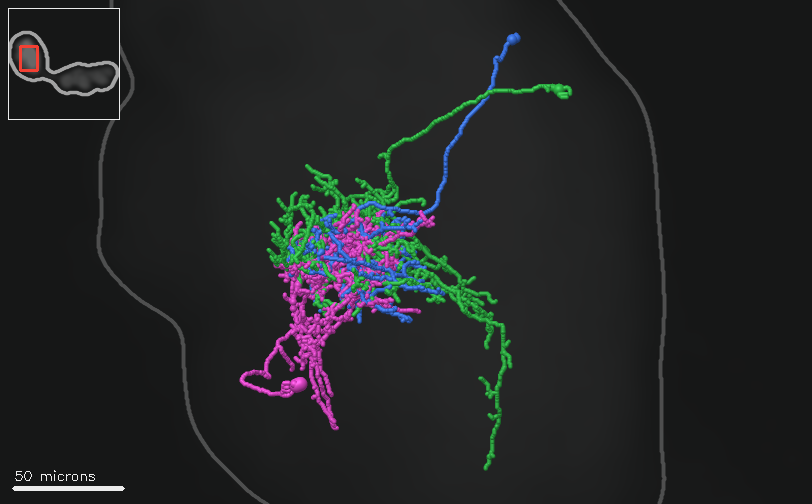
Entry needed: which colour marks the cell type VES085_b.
magenta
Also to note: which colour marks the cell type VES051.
blue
